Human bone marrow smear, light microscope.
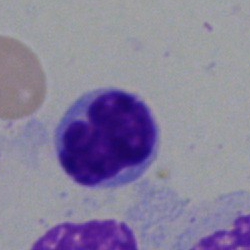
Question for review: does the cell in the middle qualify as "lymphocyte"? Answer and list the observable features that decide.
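The cell has a round, smooth outline, and its nucleus fills most of it, leaving only a narrow rim of pale blue cytoplasm. The chromatin is dark purple and densely clumped. No distinct granules are visible in the cytoplasm, and no vacuoles are seen in it.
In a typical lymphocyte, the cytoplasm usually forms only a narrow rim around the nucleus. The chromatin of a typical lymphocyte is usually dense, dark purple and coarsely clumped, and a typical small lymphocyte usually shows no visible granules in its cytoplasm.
The narrow rim of cytoplasm, the dense dark chromatin and the absence of distinct granules all speak for lymphocyte.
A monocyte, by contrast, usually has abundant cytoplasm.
The narrow rim seen here therefore counts against monocyte. The name lymphocyte fits this cell.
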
